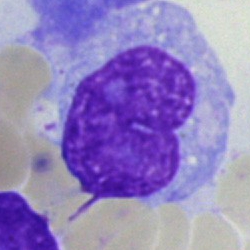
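Monocyte in a stained human bone marrow smear. The nucleus sits toward the left and has a notch on its right side that gives it a kidney-like shape. Its chromatin is fine and lacy, with small pale spaces between the strands. The cytoplasm is abundant and pale grey-blue, forming a wider rim on the right.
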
